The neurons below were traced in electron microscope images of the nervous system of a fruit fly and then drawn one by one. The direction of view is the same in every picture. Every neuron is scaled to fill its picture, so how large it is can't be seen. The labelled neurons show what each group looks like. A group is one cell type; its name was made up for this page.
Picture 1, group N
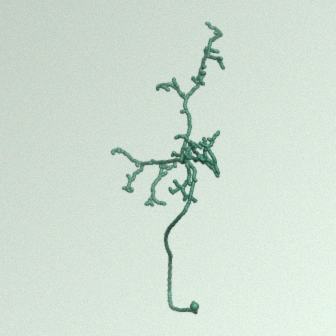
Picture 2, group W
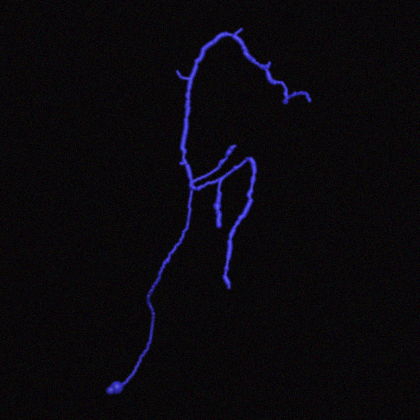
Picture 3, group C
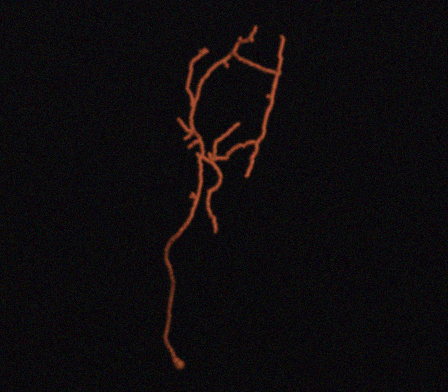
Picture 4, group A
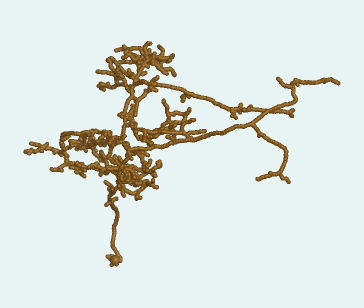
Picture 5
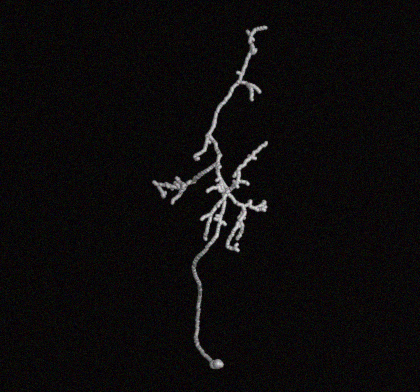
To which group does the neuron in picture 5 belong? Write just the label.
group N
